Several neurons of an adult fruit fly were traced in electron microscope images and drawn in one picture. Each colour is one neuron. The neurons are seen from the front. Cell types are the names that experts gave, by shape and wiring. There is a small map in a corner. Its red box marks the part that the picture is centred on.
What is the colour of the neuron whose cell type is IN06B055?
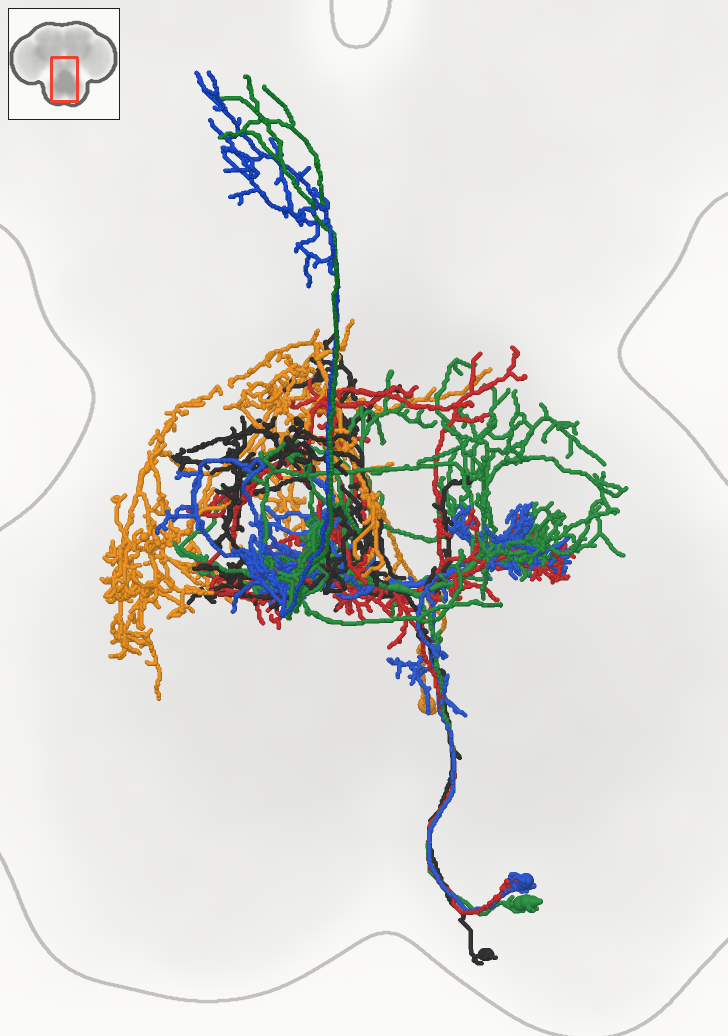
red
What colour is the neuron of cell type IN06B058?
black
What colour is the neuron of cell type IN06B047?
orange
